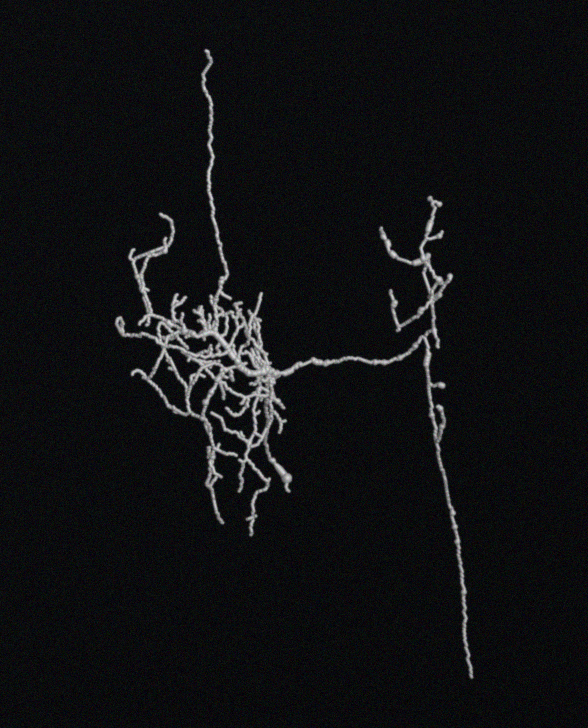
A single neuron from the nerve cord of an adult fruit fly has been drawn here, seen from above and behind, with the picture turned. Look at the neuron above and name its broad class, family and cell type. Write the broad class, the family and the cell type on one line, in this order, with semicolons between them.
ascending neuron; hemilineage 07B; AN07B049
